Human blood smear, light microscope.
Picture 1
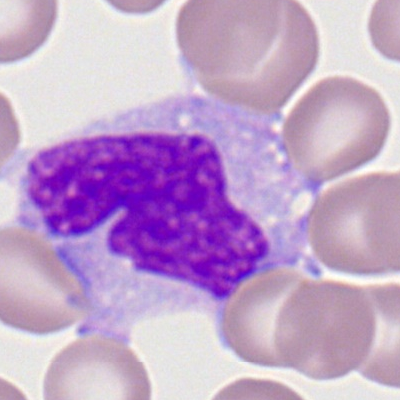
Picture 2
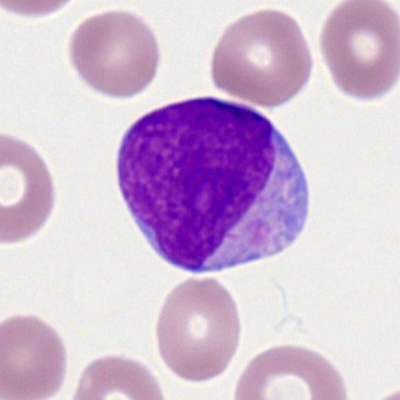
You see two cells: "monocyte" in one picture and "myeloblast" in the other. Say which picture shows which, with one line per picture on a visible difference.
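In picture 1 we see a monocyte: A few small clear spots lie in the cytoplasm toward the right side of the cell.
In picture 2 we see a myeloblast: No vacuoles are seen in the cytoplasm.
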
